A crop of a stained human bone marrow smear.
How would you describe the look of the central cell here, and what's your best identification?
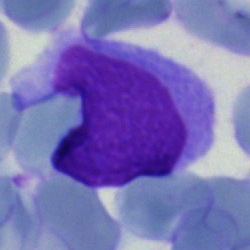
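The nucleus fills most of the cell and has a deep notch cut into its left side. Its chromatin is finely stippled and evenly dark purple. The cytoplasm is broadest to the right of the nucleus. This cell is a blast.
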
